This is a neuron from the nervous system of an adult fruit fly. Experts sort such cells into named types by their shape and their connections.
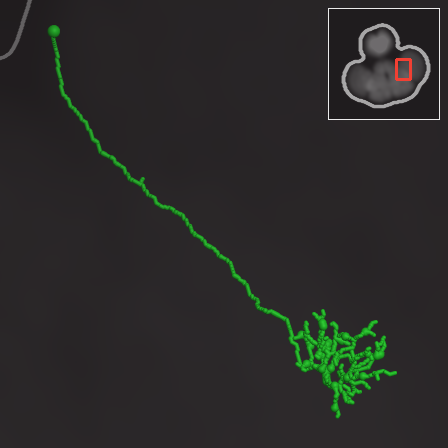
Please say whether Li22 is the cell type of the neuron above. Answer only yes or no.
yes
